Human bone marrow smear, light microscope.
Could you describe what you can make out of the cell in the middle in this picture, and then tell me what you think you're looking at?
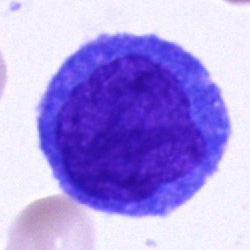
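The outline is round, though the margin is slightly ragged rather than smooth. A moderate rim of deep blue cytoplasm surrounds the nucleus, and no distinct granules can be made out in it. This cell is a blast.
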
